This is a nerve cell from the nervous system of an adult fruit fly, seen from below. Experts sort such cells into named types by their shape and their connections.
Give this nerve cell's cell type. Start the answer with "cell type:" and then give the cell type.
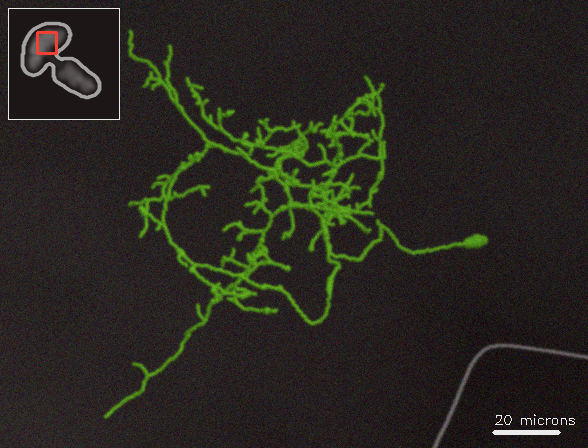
cell type: CB1958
